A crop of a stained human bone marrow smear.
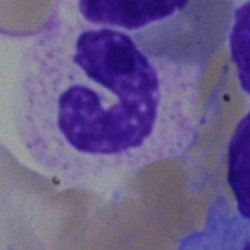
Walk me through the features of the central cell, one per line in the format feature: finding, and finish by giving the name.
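Nucleus: single unsegmented band, curved, hook-like
Chromatin: dark purple, coarsely clumped
Cytoplasm: abundant, pale, almost colourless
Granules: many, fine, pinkish-lilac, filling cytoplasm
Cell: band neutrophil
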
